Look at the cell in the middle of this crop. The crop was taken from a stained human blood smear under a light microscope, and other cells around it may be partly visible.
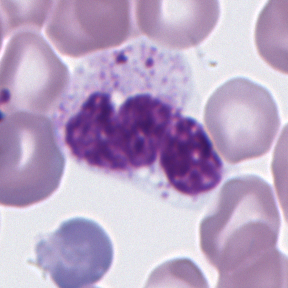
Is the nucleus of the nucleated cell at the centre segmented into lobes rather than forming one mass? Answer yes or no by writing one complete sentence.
Yes, there are two or more lobes making up the nucleus of the cell.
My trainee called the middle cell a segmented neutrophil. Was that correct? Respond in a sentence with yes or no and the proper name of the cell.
Yes, that middle cell in the crop is a segmented neutrophil.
